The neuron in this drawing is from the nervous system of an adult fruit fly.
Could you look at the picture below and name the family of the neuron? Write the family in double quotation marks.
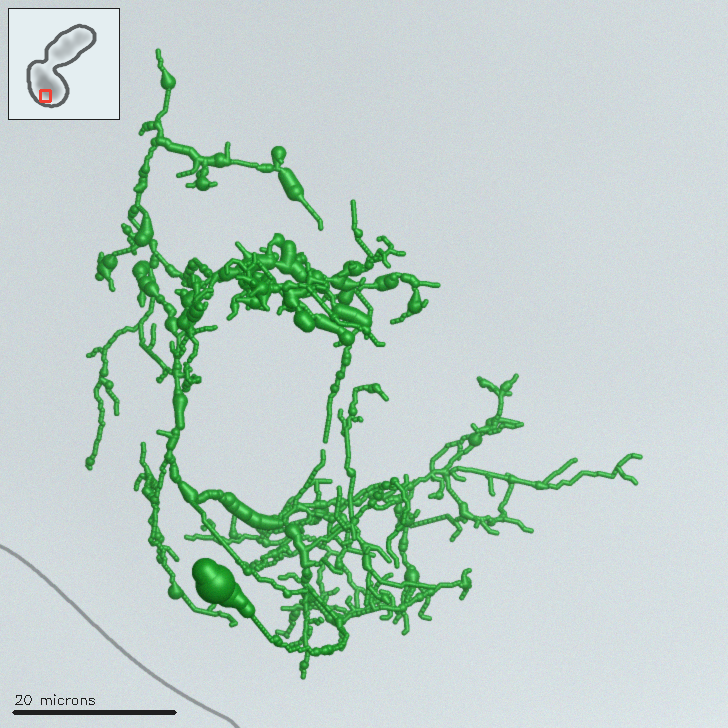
"hemilineage AOTUv1_medial"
